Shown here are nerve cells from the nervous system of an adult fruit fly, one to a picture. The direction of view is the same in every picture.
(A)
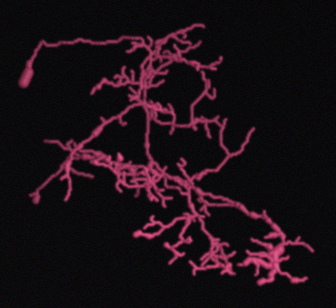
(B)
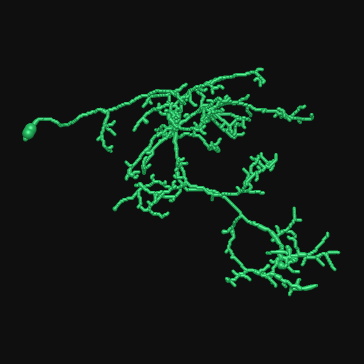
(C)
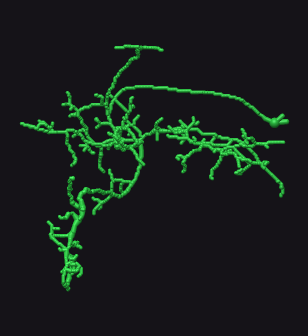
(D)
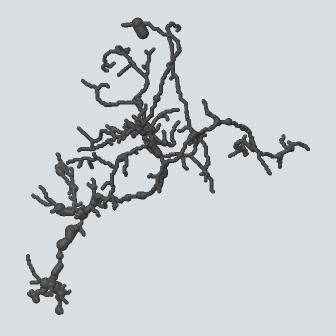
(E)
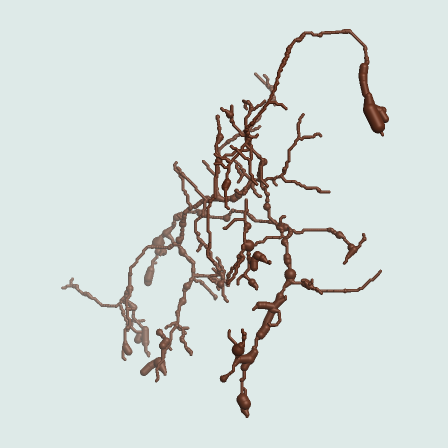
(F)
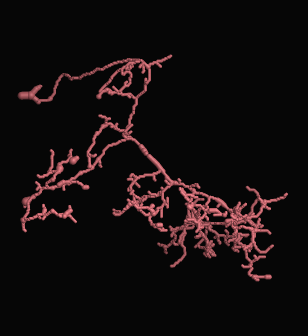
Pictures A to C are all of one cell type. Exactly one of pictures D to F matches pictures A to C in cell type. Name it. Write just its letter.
D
